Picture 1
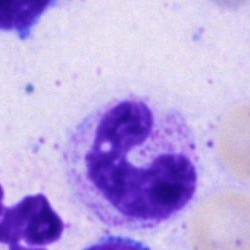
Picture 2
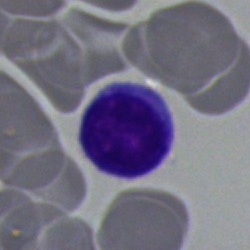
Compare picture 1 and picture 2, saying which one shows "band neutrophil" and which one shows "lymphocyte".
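The band neutrophil is in picture 1; the lymphocyte is in picture 2. Both outlines are round and smooth, the first only roughly round, and neither nucleus shows nucleoli. The nucleus of the band neutrophil is curved into a C shape, with a deep notch opening toward the right.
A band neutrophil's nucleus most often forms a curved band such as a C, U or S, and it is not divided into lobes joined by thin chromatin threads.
Its chromatin is dark purple and coarsely clumped.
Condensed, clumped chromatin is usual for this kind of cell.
A moderate rim of pale lilac cytoplasm surrounds the nucleus. In the lymphocyte, cytoplasm appears at most as a very thin rim at the edge.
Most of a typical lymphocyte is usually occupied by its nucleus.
Its chromatin is dense and deep purple, with faint mottling.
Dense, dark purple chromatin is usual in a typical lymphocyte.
No granules and no vacuoles are visible in this cell.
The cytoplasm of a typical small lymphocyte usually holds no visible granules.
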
